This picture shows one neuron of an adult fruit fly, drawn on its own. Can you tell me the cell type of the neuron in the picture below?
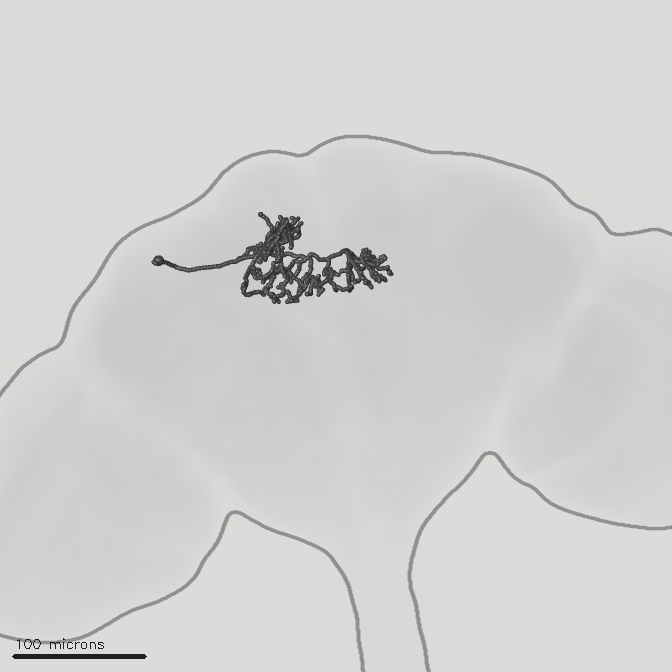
FB5G_c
